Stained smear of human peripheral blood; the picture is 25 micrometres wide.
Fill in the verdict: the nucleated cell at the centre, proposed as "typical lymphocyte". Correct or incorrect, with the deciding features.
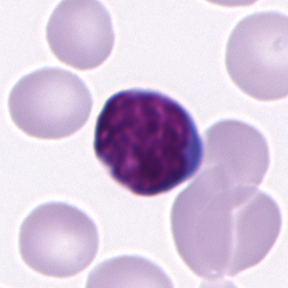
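Typical lymphocyte holds up, I think, with monocyte as the name to test it against. Dense, coarsely clumped chromatin speaks for typical lymphocyte.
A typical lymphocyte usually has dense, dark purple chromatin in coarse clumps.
Against monocyte, the cell measures only about 9 micrometres across.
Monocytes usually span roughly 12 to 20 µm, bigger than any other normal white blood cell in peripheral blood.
The nucleus is round, not lobed, and fills about 90% of the cell's area; the cytoplasm is only a thin rim.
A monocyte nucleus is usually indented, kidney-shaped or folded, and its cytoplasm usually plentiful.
The outline is round, and the blue cytoplasm sits mainly on the right.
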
